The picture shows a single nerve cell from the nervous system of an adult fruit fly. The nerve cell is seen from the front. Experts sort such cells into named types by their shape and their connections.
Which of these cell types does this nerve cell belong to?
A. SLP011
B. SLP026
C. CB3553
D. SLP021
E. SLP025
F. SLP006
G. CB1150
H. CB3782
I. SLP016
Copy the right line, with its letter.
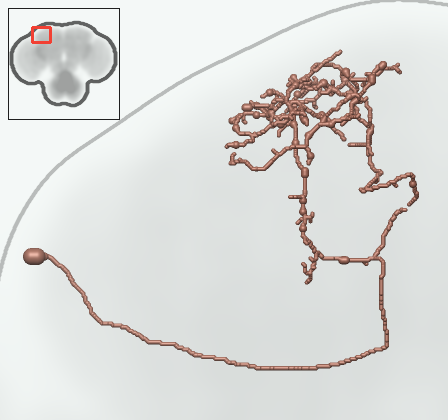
I. SLP016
